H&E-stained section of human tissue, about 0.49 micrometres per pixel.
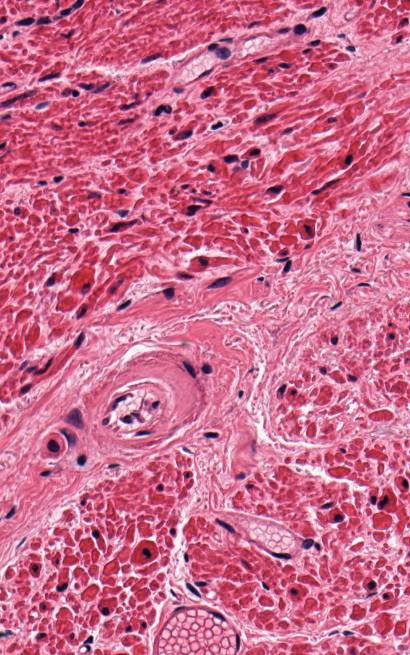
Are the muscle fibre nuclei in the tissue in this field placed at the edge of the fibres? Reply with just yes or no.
No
